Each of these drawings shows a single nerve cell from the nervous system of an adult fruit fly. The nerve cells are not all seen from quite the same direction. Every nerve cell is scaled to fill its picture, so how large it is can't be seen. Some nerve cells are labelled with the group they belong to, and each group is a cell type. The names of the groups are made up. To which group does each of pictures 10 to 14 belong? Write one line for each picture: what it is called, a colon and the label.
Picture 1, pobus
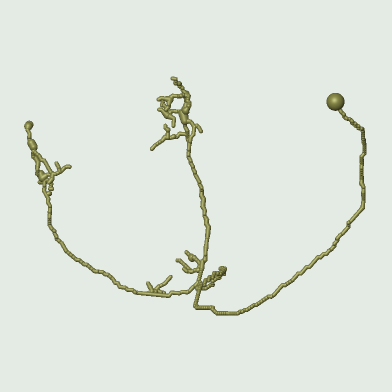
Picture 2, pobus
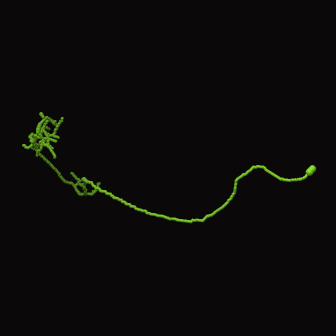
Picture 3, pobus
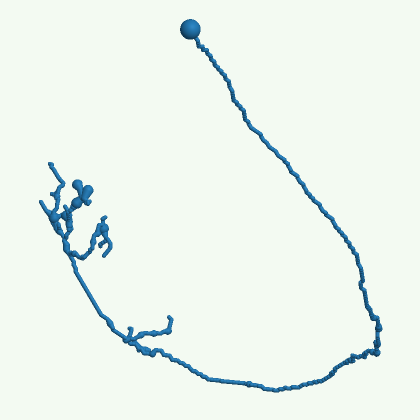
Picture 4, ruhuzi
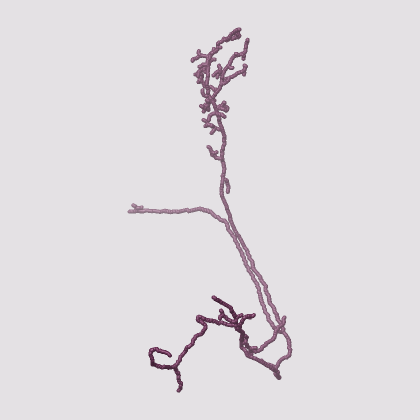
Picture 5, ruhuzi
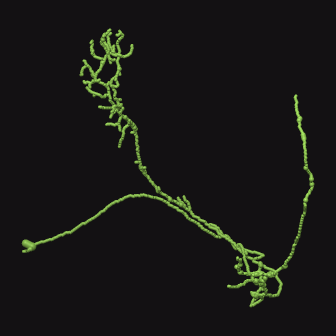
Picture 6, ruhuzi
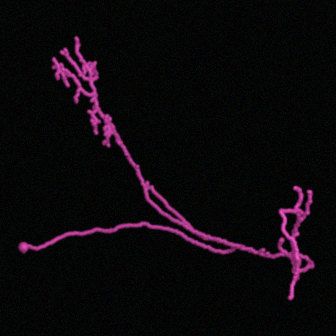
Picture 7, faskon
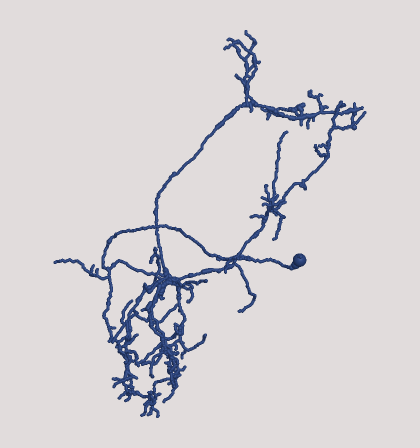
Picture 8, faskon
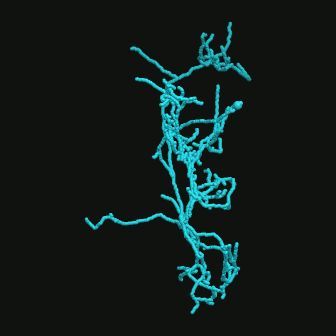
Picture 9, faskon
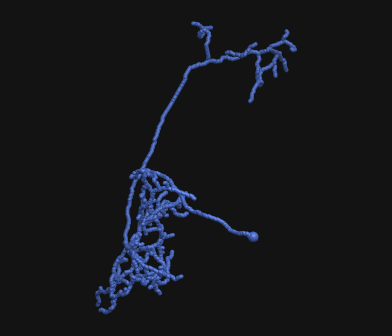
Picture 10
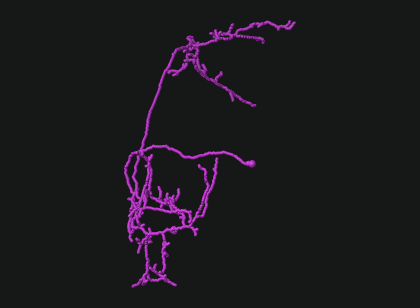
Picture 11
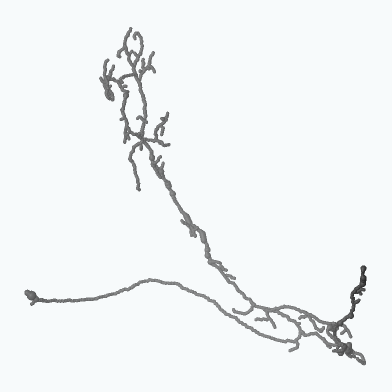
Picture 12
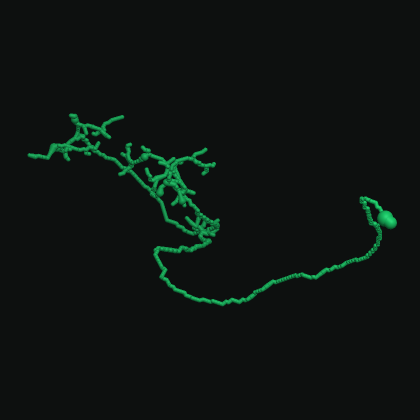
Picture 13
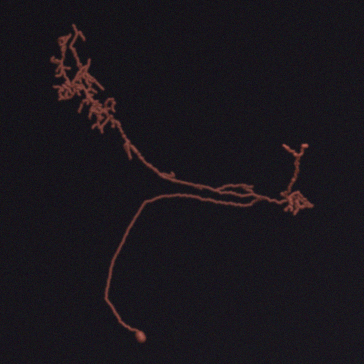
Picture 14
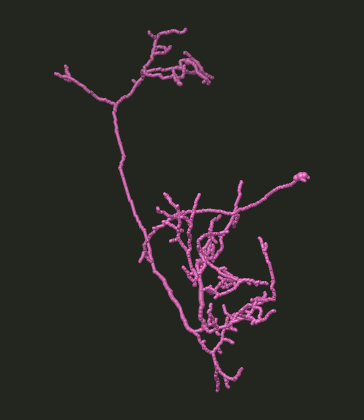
10: faskon
11: ruhuzi
12: pobus
13: ruhuzi
14: faskon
